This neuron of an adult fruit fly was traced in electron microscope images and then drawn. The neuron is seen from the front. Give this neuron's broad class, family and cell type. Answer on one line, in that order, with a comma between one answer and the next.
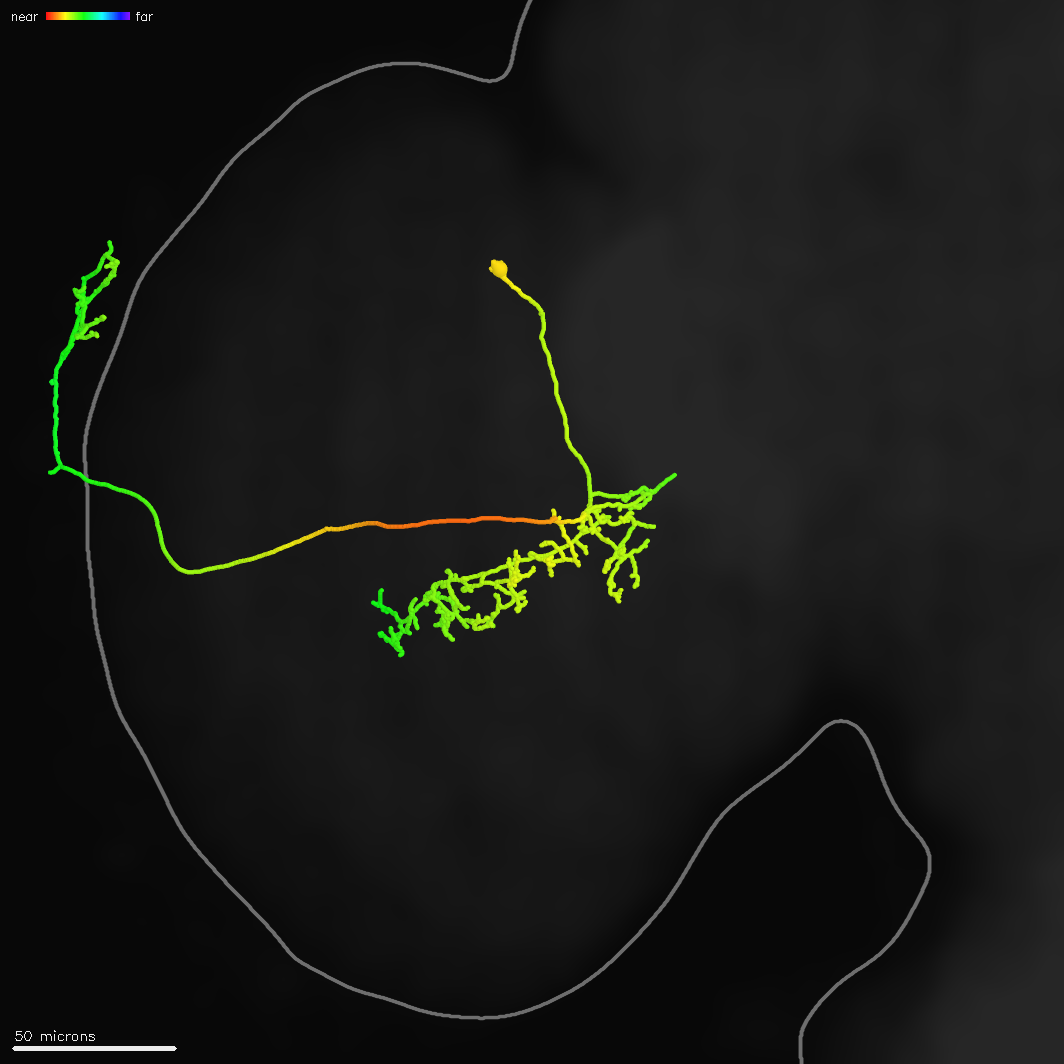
optic-lobe intrinsic neuron, Lat, Lat3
